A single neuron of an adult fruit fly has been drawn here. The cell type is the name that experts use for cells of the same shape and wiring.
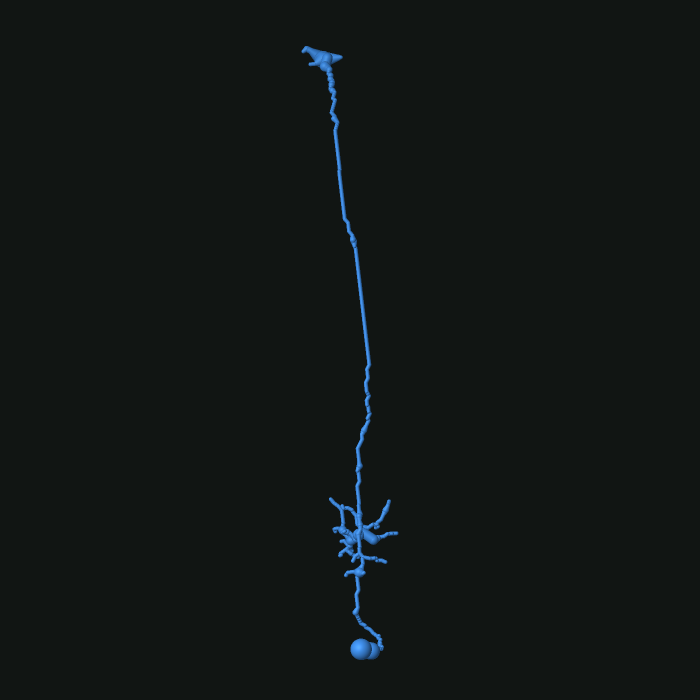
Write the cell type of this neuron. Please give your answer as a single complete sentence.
Included in the cell type Tm9 is this neuron.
